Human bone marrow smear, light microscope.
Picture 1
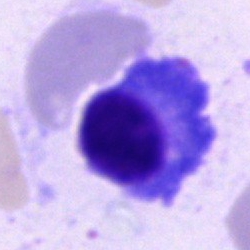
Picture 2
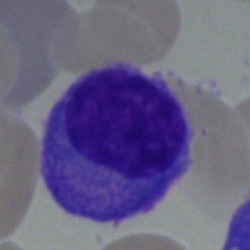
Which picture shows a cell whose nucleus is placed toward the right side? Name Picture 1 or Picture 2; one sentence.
Picture 2 shows a cell whose nucleus lies toward the right.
